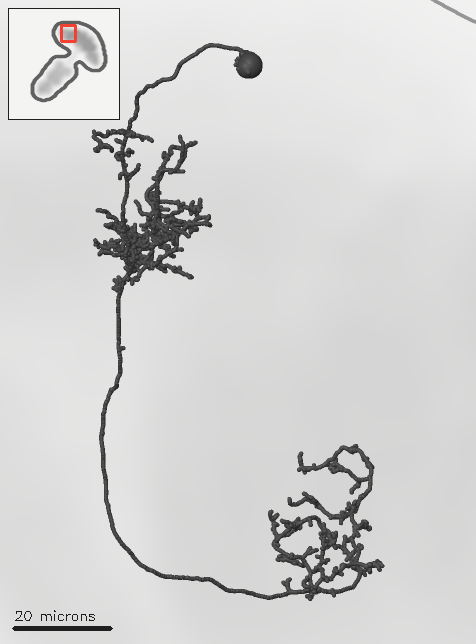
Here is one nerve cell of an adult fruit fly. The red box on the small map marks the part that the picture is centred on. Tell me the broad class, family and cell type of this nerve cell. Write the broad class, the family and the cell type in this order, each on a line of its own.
optic-lobe intrinsic neuron
Tm
Tm31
